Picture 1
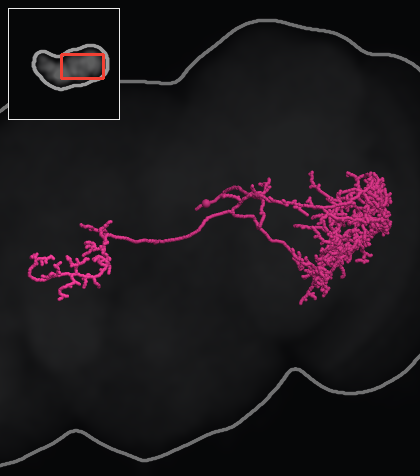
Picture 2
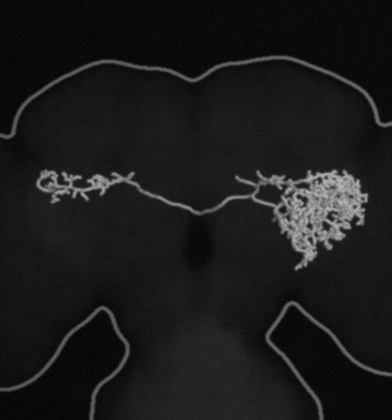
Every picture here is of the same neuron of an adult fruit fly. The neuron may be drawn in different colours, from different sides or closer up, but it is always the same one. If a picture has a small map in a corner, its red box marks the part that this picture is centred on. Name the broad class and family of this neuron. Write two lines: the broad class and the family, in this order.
central-brain intrinsic neuron
hemilineage VLPl&p2_posterior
